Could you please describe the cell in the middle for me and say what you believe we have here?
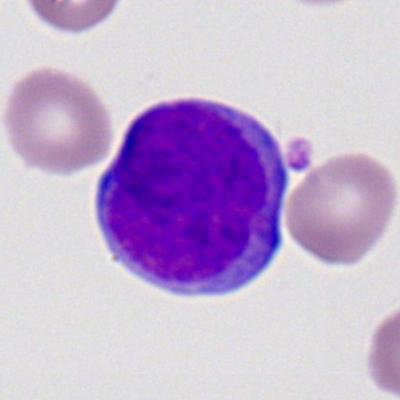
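Outline round, smooth. Cytoplasm: thin blue rim around nucleus. No distinct cytoplasmic granules. No vacuoles in cytoplasm. Myeloblast.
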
